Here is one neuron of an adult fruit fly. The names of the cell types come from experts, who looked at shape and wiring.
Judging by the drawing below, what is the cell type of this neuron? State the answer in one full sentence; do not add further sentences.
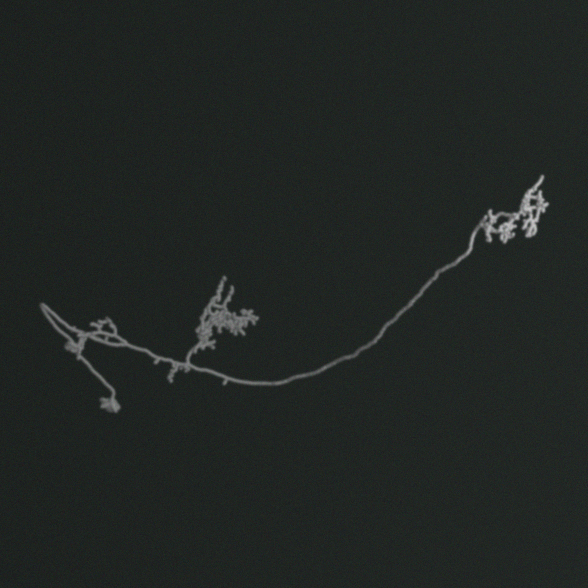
The neuron is categorized under cell type Tm5Y.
